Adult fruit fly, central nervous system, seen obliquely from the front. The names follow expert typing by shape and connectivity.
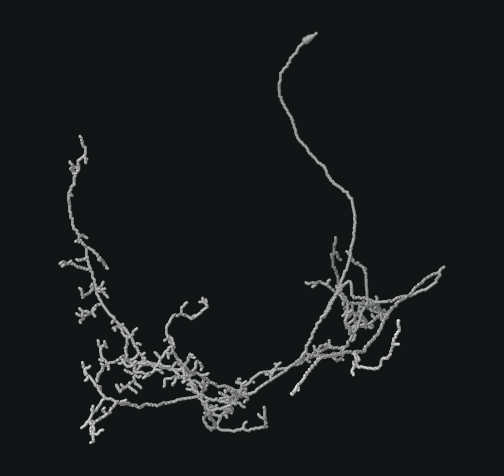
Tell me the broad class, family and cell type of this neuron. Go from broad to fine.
nerve-cord intrinsic neuron; hemilineage 23B; IN23B061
